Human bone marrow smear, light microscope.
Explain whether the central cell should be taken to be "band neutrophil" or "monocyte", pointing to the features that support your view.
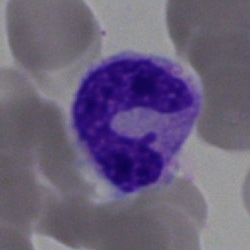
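Verdict: band neutrophil. Chromatin dark purple and coarsely clumped.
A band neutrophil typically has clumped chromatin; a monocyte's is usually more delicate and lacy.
Cytoplasm pale pinkish-lilac, scant, lying mostly on the right side of the nucleus.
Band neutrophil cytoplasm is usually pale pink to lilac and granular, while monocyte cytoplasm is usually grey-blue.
Nucleus deeply notched from the right, giving a C-like shape.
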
